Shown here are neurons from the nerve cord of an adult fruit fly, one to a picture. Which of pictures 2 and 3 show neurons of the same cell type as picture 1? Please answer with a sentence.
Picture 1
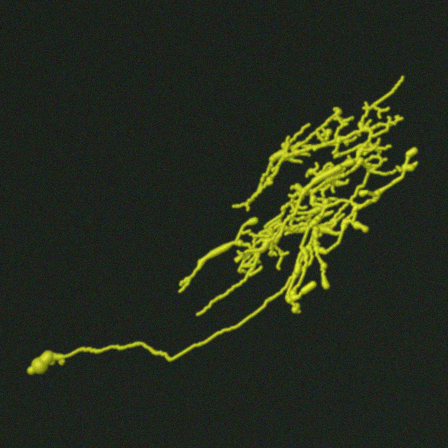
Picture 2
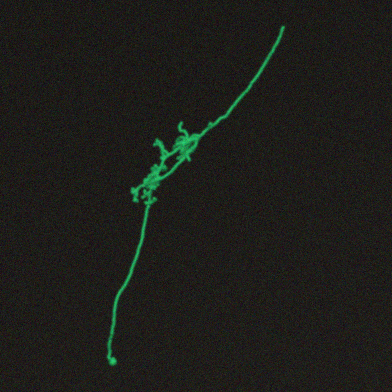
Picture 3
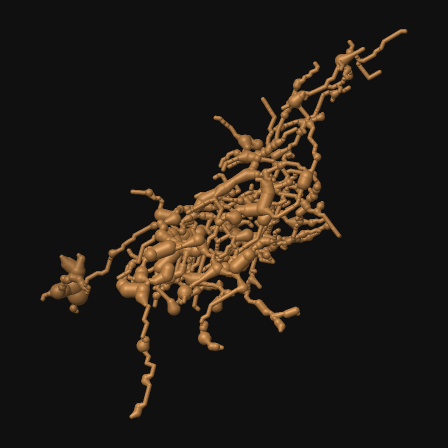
Picture 3 is of the same cell type.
